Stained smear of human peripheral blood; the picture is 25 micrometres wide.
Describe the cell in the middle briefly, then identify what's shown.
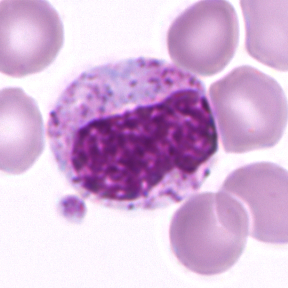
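Start with the outline, which is smooth and round to slightly oval. Now the nucleus: one broad irregular mass, not split into separate lobes, lying toward the lower right of the cell. Notice too that no nucleoli are visible. This one is a metamyelocyte.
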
